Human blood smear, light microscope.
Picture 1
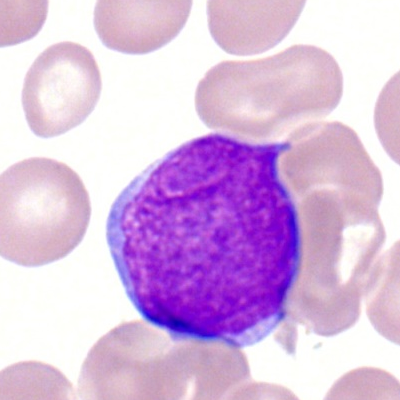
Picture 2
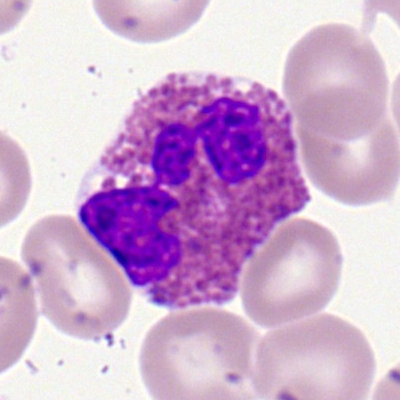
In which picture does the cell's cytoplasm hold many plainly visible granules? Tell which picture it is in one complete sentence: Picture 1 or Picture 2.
The cell of picture 2 has a cytoplasm rich in visible granules.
